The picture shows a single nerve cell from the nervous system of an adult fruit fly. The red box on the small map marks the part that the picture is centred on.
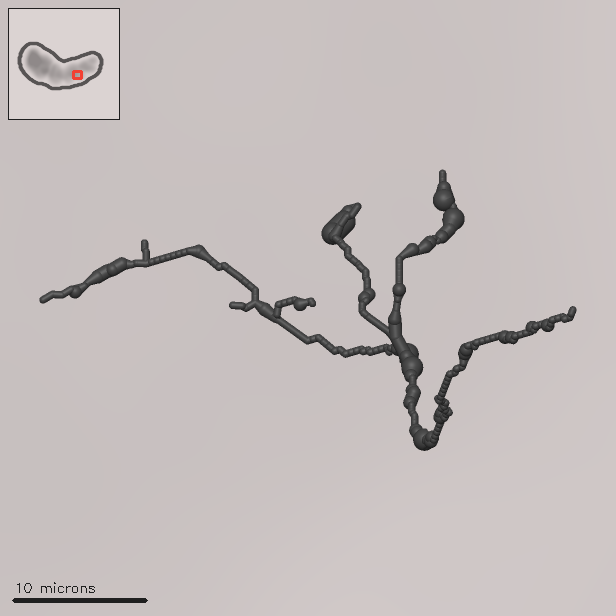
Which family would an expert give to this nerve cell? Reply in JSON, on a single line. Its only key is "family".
{"family": "class mechanosensory tactile"}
